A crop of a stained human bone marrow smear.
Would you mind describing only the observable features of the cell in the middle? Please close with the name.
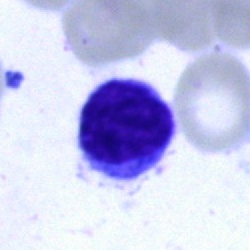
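The nucleus occupies most of the cell, and its chromatin is dark and densely stained. Cytoplasm is scant and blue, showing mainly as a thin crescent along the lower edge. The cell is a lymphocyte.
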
